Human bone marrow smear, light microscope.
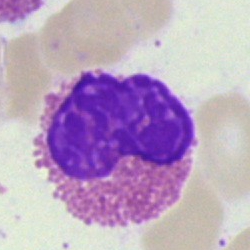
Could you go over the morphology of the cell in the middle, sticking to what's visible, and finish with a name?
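Nucleus in upper part of cell; most cytoplasm below it. Chromatin dense, dark purple, a few paler clefts. Cytoplasm packed with coarse, round, evenly sized granules. Outline roughly round, edge beaded by granules. Eosinophil.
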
